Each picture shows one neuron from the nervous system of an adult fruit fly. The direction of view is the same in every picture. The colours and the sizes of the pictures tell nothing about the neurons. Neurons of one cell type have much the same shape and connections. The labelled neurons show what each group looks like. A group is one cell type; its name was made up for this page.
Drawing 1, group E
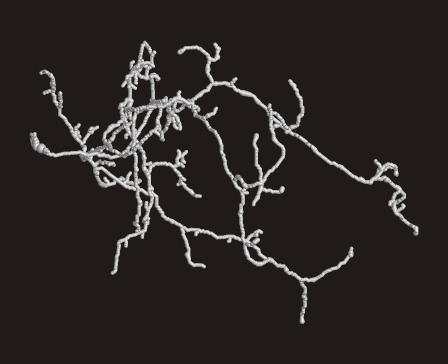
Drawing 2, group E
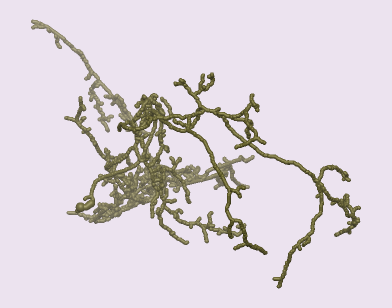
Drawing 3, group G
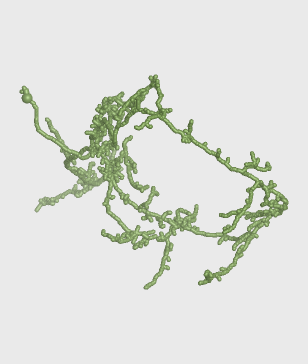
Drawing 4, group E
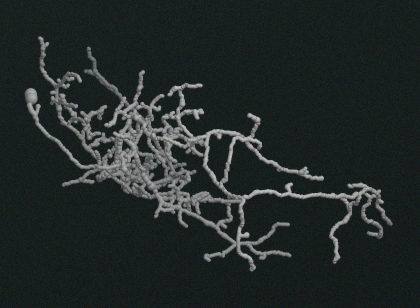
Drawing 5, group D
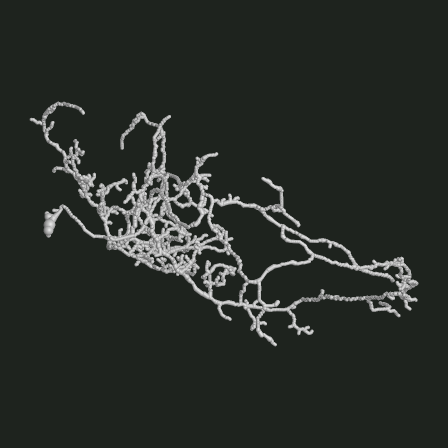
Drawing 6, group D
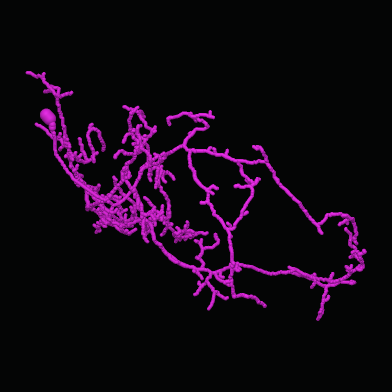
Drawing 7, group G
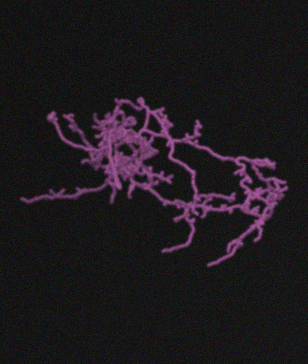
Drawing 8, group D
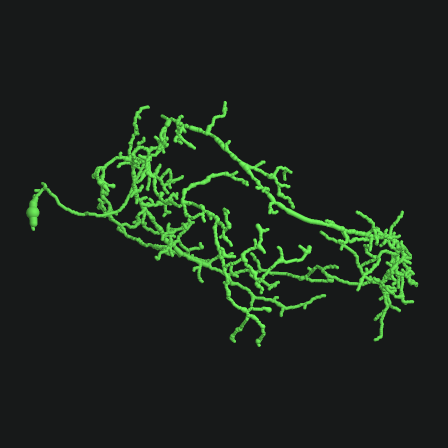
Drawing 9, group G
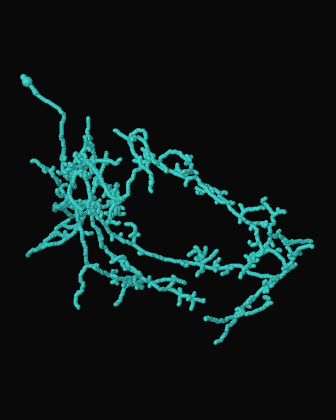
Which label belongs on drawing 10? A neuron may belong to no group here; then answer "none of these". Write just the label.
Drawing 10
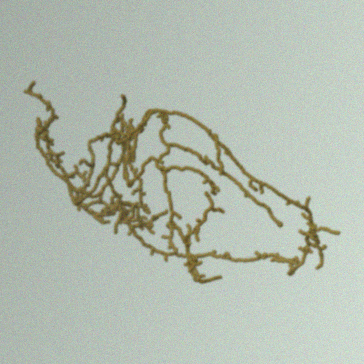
group D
